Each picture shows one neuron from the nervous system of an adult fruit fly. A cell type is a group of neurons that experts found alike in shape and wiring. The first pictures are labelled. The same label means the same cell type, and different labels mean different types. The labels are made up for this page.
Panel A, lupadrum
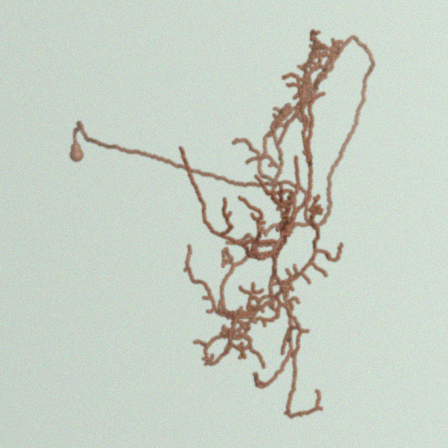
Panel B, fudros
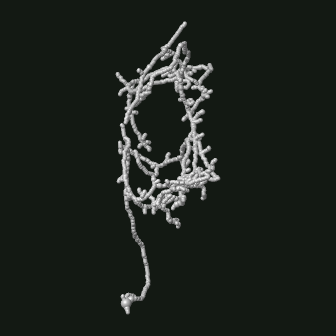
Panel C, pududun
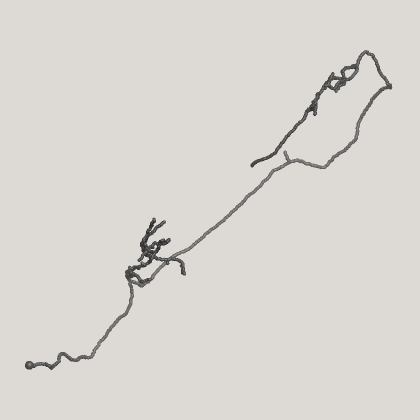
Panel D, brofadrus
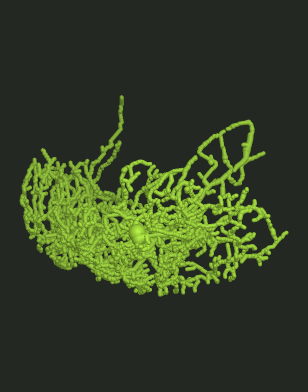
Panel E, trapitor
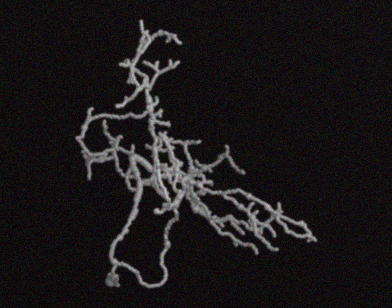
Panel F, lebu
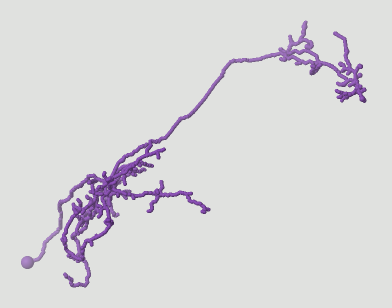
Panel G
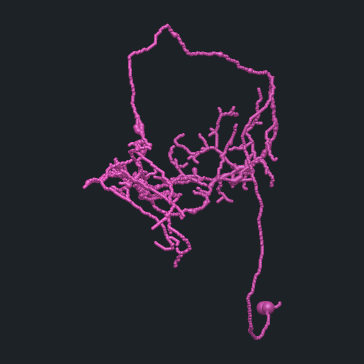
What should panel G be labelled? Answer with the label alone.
fudros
